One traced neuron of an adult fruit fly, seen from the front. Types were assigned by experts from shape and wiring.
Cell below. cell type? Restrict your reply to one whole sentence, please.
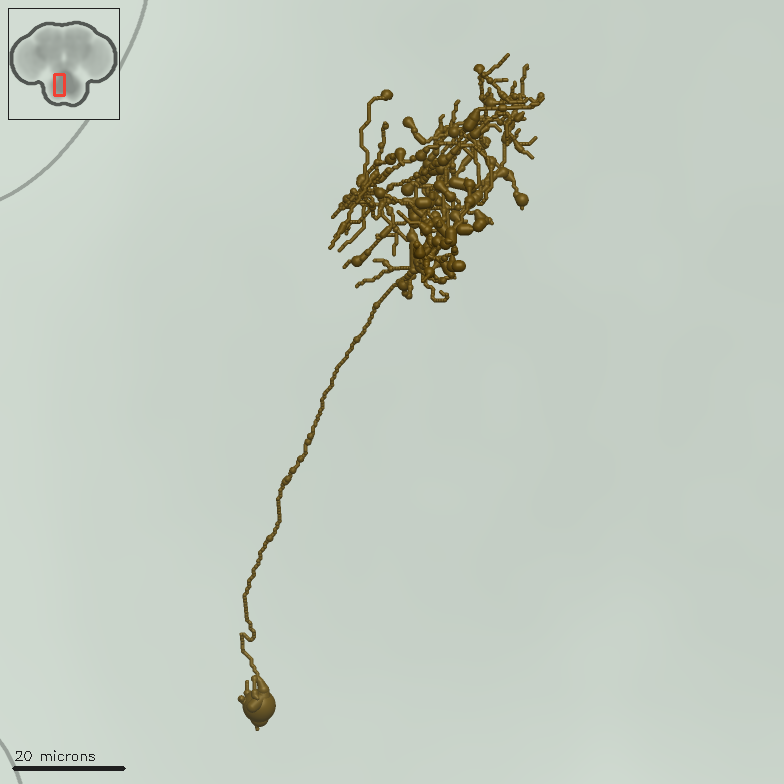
Under the cell type IN16B059 falls this neuron.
